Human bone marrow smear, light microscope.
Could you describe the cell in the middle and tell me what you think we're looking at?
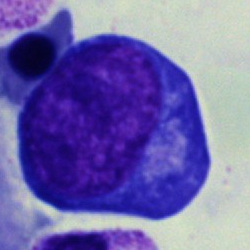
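Look first at the outline: it is rounded, though the right side is somewhat angular. The nucleus sits toward the left, and the cytoplasm is widest on the right. Just to the right of the nucleus you can see a pale zone in that cytoplasm. This is a proerythroblast.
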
